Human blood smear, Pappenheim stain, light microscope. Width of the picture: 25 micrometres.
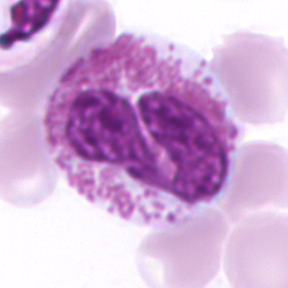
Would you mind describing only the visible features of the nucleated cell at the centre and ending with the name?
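Two nuclear lobes lie side by side, joined near the lower middle. Chromatin dark purple, coarsely clumped. Cytoplasm densely packed with coarse, rounded granules, lying mainly around the nucleus and leaving its lobes clearly visible. Cell: eosinophil.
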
